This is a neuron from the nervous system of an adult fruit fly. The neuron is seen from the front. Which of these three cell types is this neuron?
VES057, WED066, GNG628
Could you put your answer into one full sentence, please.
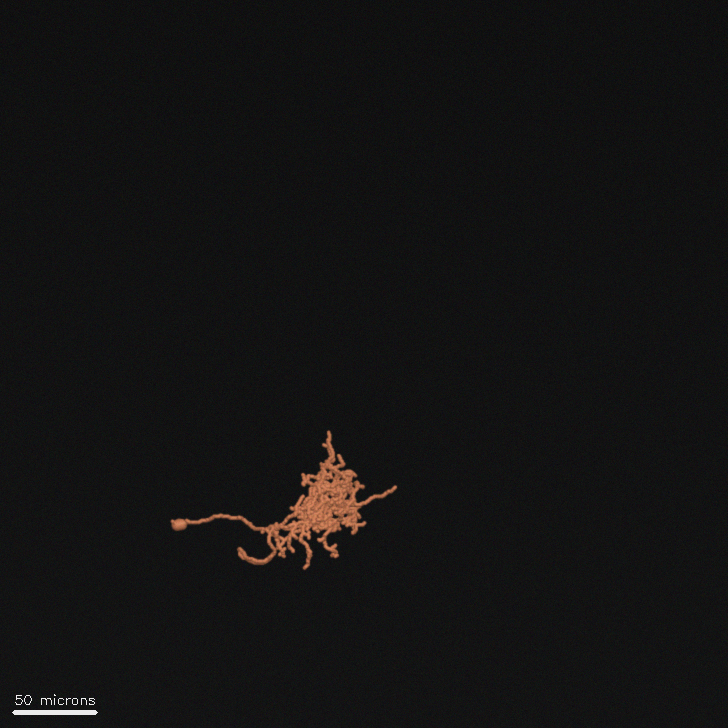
Among cell types, the one for this neuron is GNG628.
